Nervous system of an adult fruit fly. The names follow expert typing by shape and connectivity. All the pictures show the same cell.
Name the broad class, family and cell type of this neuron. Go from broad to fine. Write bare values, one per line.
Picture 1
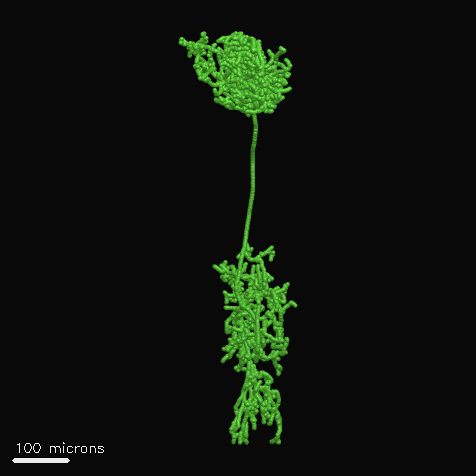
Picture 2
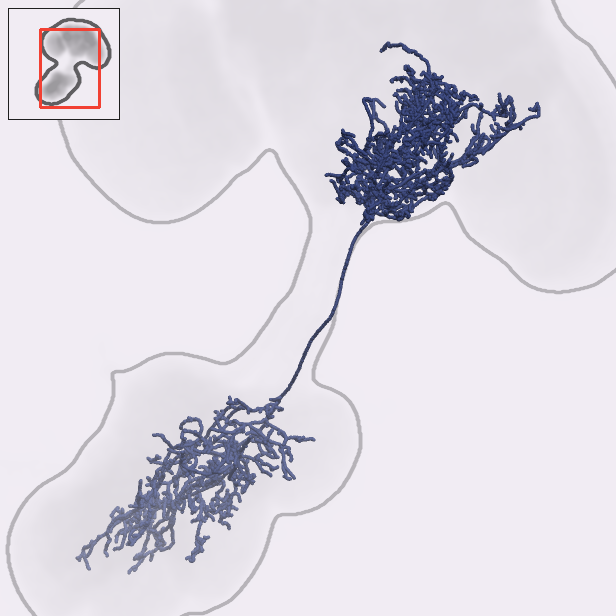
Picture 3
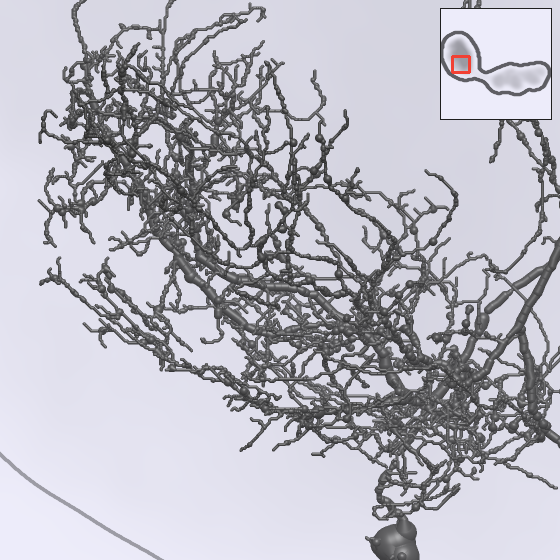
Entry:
descending neuron
DNge
DNge047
